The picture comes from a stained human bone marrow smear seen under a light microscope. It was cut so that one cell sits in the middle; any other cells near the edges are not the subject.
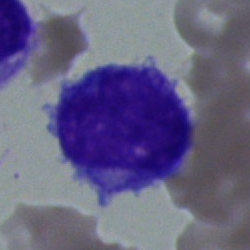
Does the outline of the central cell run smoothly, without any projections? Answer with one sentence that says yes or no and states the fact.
No, the outline of this cell is ragged or frayed, or it has projections, blebs or tags.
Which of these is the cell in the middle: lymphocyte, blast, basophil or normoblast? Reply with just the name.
blast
